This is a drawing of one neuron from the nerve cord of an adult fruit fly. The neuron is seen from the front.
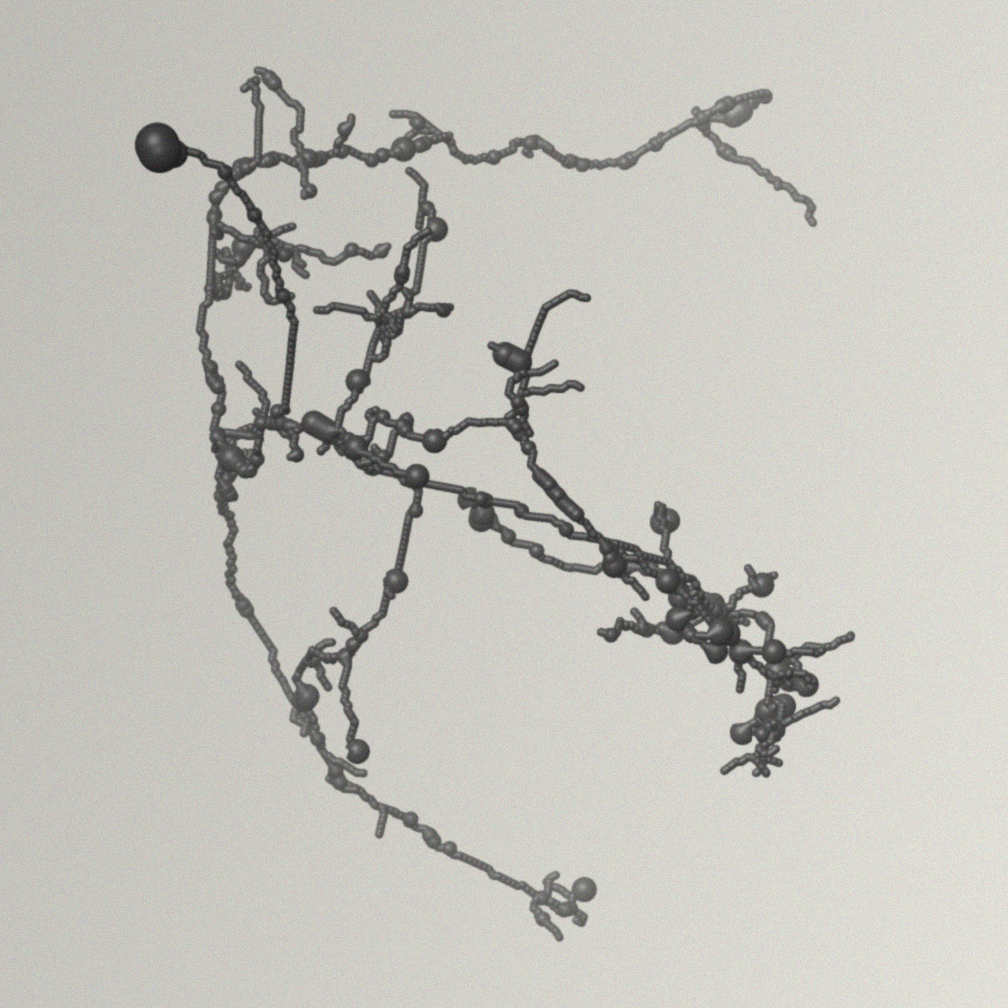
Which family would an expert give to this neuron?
hemilineage 09A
